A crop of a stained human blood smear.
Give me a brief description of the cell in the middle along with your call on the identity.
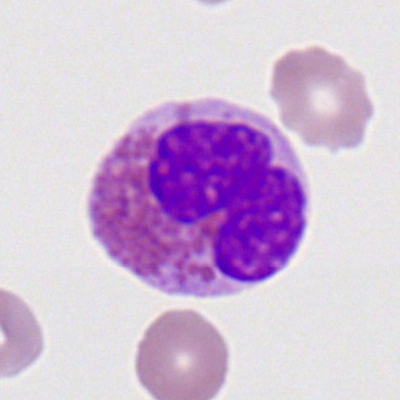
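Position of the nucleus: toward the upper right of the cell. Chromatin: dark purple and clumped, broken by small paler patches. Granules: coarse and orange-red, filling most of the cytoplasm. Top edge: a thin band of pale lilac cytoplasm carrying few granules. Name: eosinophil.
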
